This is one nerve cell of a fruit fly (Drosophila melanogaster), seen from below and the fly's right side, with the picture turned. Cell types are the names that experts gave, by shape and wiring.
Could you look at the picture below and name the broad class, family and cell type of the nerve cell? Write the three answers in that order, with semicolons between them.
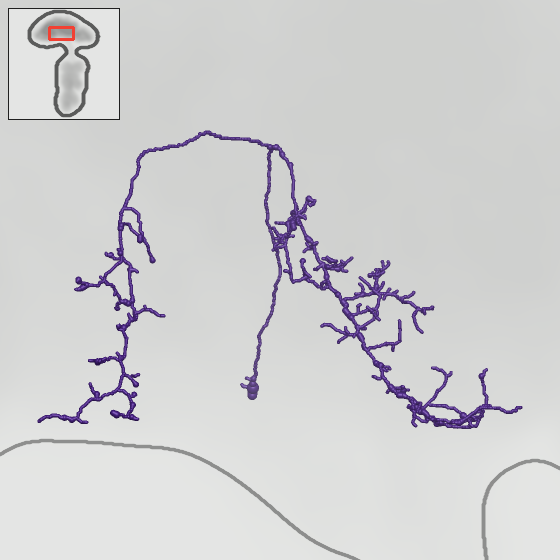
central-brain intrinsic neuron; hemilineage VLPp2; PS209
